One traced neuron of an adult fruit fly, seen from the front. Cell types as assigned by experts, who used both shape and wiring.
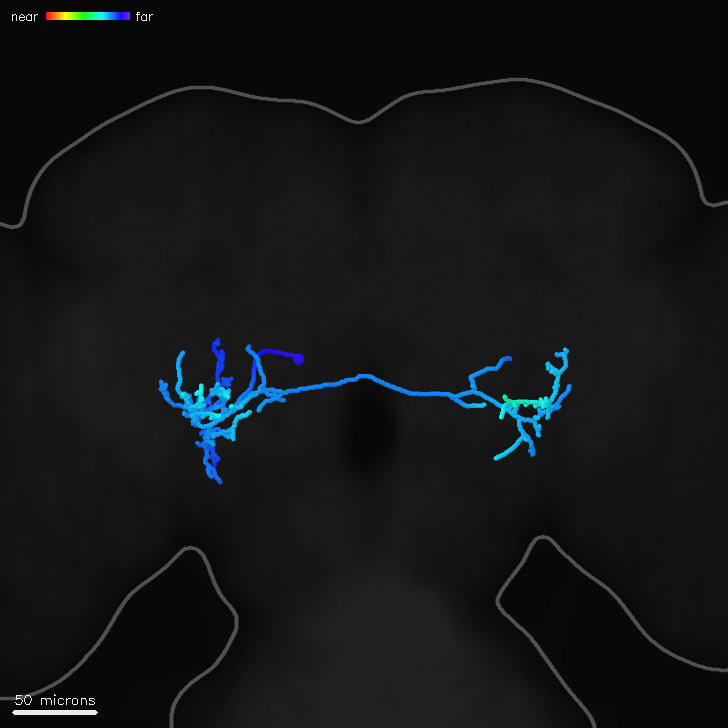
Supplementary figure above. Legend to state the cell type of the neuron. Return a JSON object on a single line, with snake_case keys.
{"cell_type": "CB1983"}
